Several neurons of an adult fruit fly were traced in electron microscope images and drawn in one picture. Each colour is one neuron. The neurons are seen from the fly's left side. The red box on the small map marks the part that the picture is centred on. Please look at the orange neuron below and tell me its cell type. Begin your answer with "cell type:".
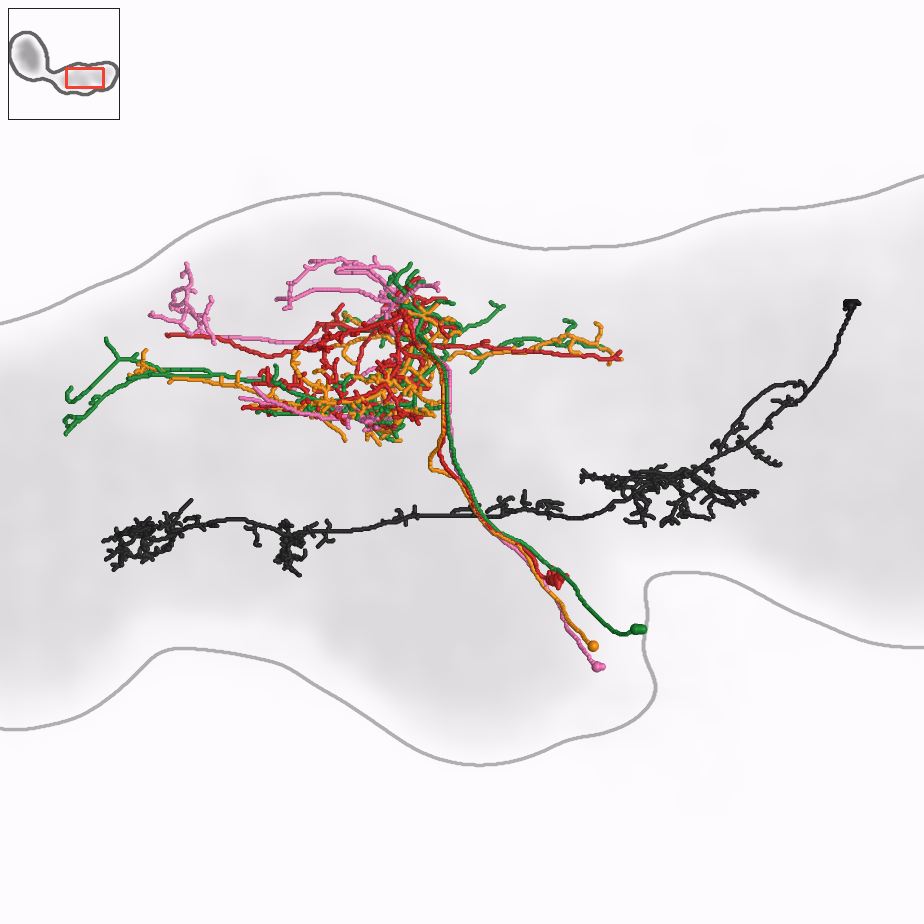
cell type: IN06A085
